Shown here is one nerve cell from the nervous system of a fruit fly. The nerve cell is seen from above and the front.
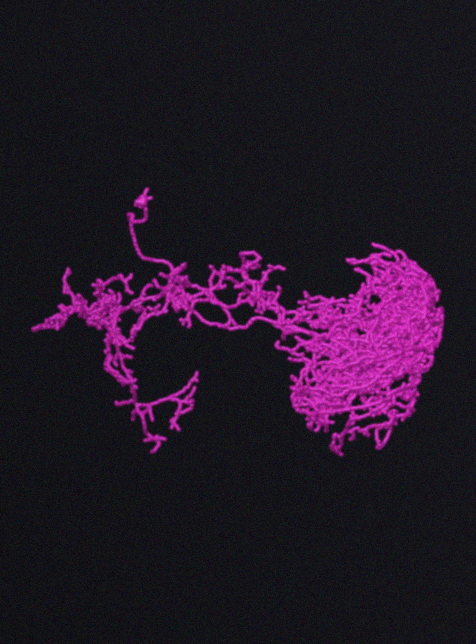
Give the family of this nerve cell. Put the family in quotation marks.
"PPM"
